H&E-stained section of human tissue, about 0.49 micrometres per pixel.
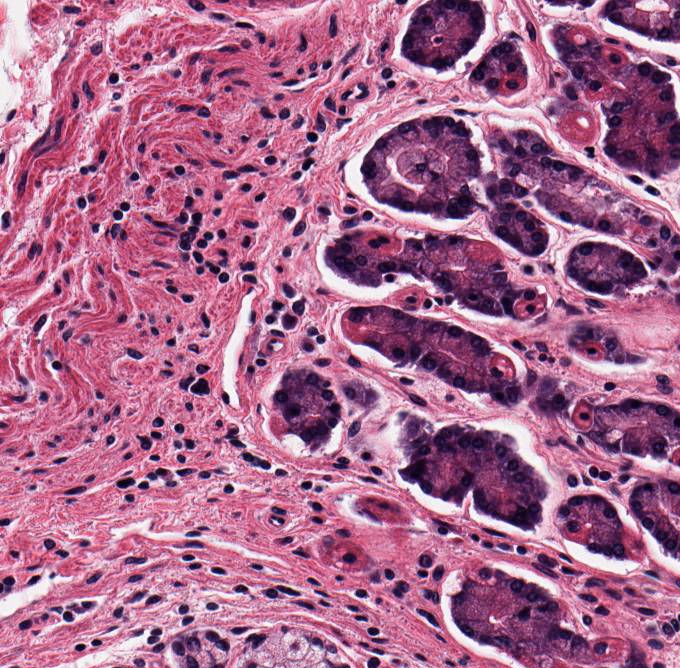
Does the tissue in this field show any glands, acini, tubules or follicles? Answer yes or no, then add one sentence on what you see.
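Yes. Closely packed glandular units fill the right half of the field, while pink fibrous tissue fills the left half.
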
